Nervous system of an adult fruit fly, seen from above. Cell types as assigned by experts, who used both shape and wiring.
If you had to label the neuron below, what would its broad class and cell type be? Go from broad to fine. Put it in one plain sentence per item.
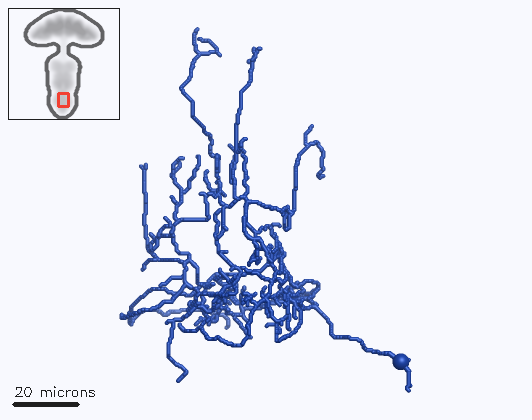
A nerve-cord intrinsic neuron, type INXXX295.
